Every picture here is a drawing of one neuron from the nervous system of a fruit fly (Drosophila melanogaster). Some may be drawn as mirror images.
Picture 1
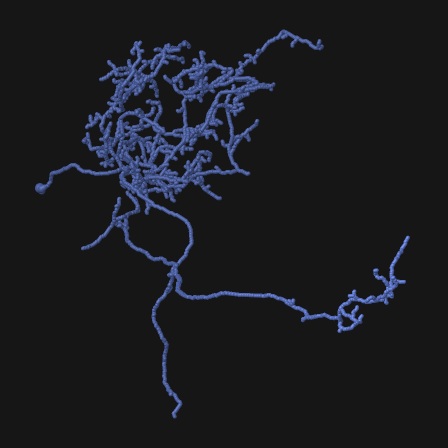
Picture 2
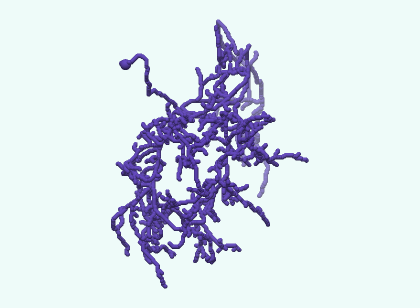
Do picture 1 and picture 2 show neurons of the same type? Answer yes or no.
yes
